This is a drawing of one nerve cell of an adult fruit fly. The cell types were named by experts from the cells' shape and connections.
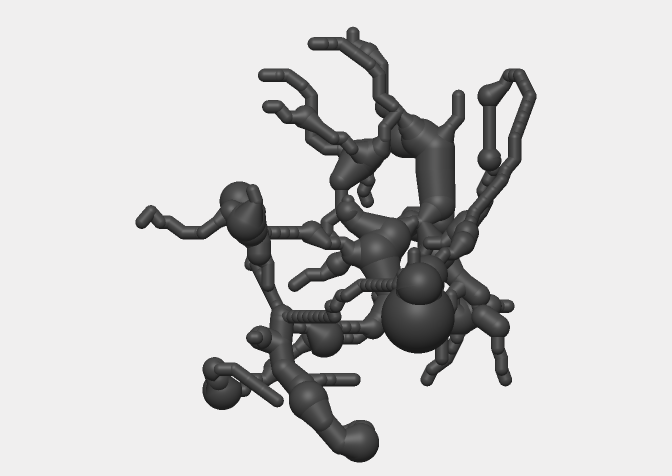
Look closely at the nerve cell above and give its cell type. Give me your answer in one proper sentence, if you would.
The cell type of the nerve cell here is T5a.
